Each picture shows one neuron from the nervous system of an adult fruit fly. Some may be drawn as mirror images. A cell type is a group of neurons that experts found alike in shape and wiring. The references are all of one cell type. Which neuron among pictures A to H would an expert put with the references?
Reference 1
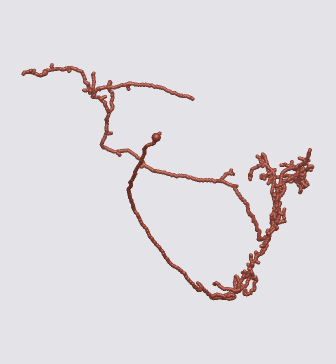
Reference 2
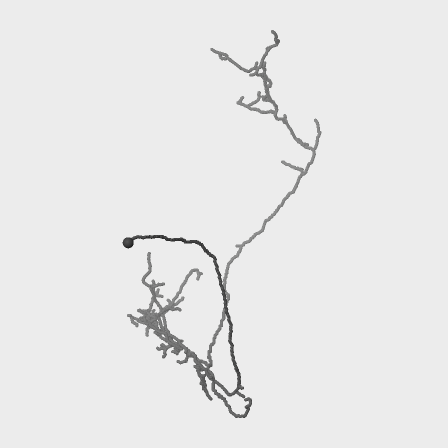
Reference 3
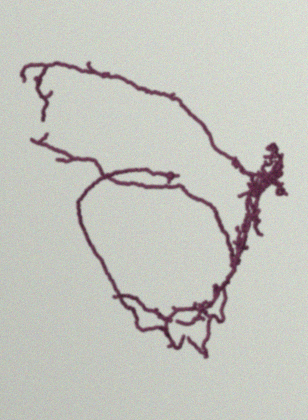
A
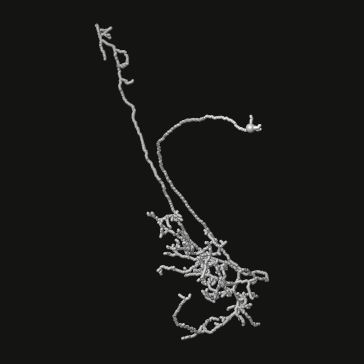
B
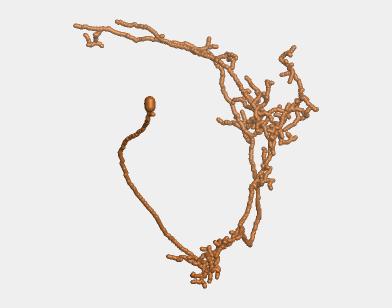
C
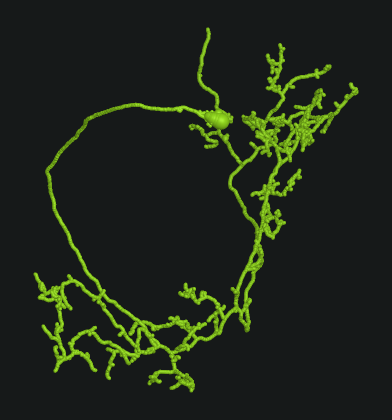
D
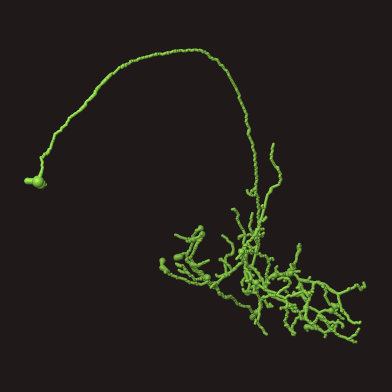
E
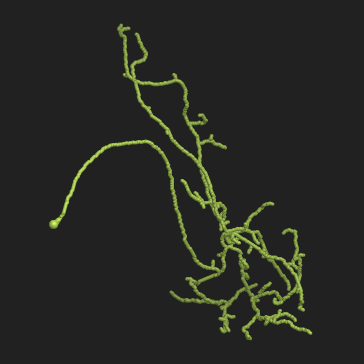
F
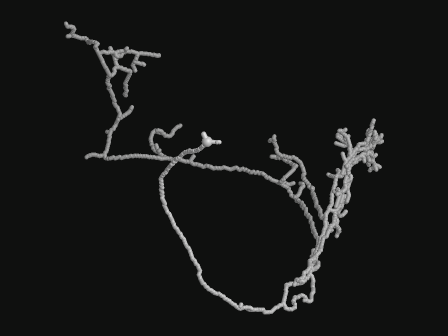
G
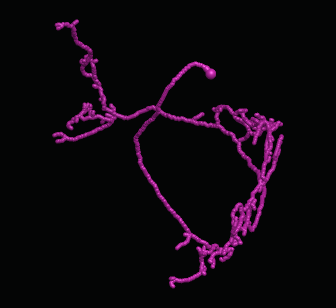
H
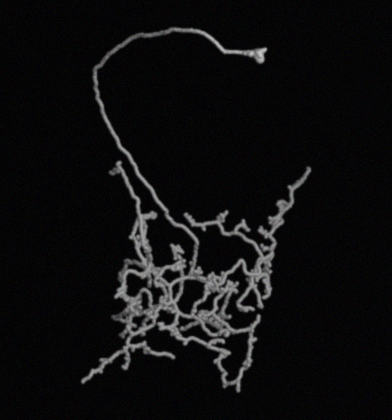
Picture F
